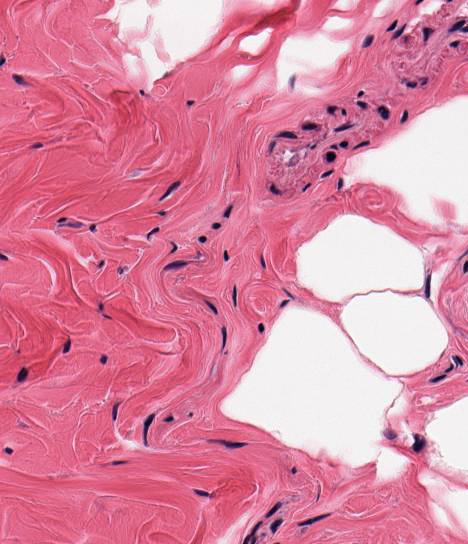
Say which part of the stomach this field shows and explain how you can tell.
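Most of what you see here is dense connective tissue. The collagen comes in thick, wavy, bright pink bundles heading in many directions, with only a few thin, dark spindle-shaped fibroblast nuclei tucked between them.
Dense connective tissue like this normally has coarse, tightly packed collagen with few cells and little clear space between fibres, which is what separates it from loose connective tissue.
Off along the right edge there's a group of adipocytes, just empty clear spaces outlined by thin membranes.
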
